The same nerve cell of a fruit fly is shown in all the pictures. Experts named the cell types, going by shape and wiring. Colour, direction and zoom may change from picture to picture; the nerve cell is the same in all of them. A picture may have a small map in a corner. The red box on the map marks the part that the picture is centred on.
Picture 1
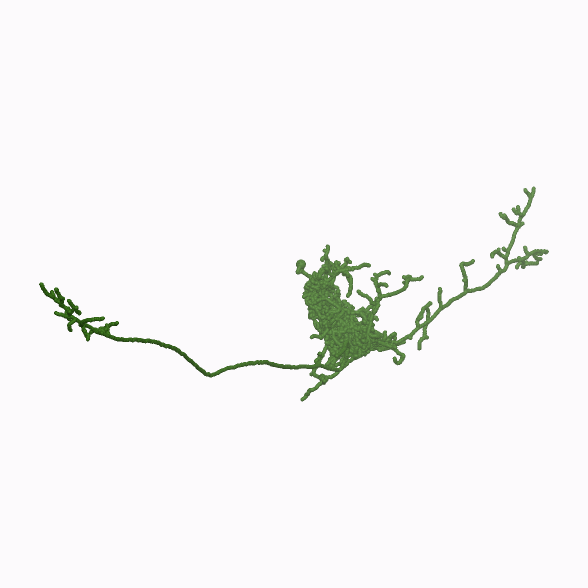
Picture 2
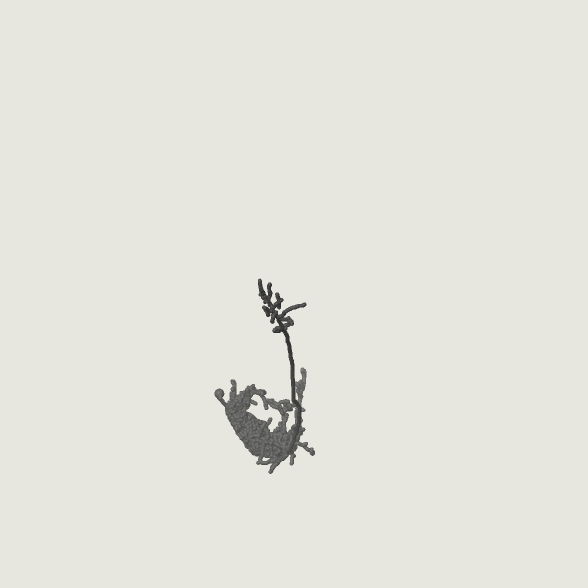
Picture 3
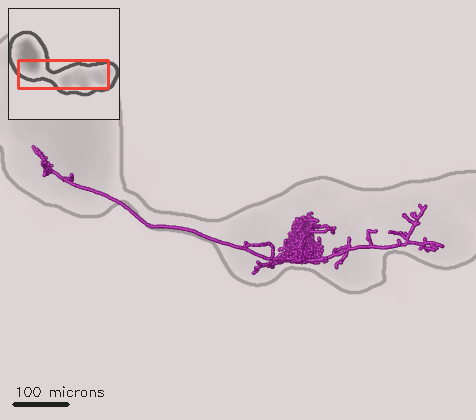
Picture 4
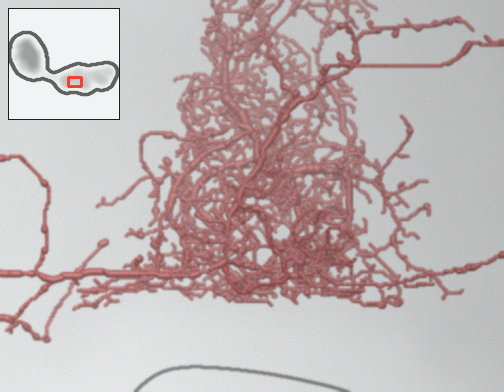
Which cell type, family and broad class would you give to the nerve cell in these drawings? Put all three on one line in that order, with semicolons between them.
AN17A003; hemilineage 17A; ascending neuron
